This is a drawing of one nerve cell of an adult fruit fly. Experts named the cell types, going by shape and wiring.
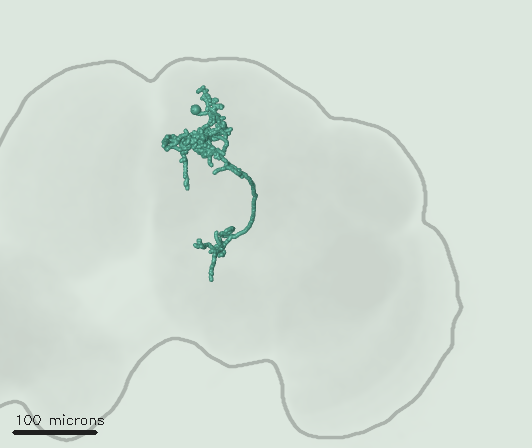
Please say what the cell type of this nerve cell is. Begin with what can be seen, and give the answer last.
By the scale bar it is about 250 microns tall in this view. As drawn here it is taller than it is wide. It is a central-brain intrinsic neuron. Its cell type is AVLP043.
